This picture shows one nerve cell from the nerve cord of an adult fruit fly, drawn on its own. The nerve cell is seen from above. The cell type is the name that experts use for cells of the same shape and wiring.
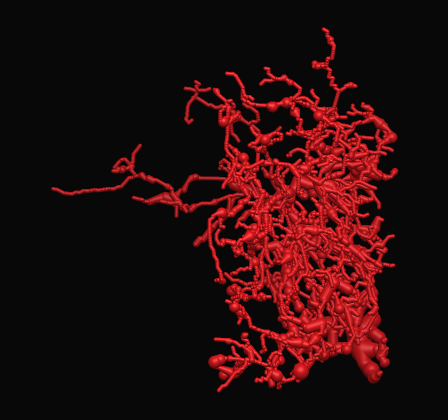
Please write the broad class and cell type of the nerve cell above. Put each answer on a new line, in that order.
nerve-cord intrinsic neuron
INXXX271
